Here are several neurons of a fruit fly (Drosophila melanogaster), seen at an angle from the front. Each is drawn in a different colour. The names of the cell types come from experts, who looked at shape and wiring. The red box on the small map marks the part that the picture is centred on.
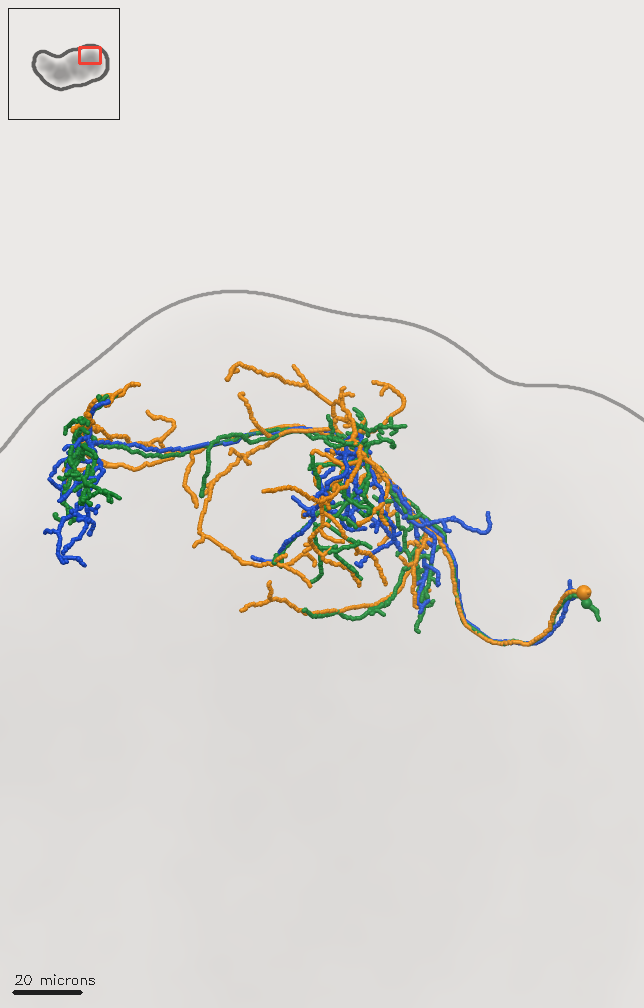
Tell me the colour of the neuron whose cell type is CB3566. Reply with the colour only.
orange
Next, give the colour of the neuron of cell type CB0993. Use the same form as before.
green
